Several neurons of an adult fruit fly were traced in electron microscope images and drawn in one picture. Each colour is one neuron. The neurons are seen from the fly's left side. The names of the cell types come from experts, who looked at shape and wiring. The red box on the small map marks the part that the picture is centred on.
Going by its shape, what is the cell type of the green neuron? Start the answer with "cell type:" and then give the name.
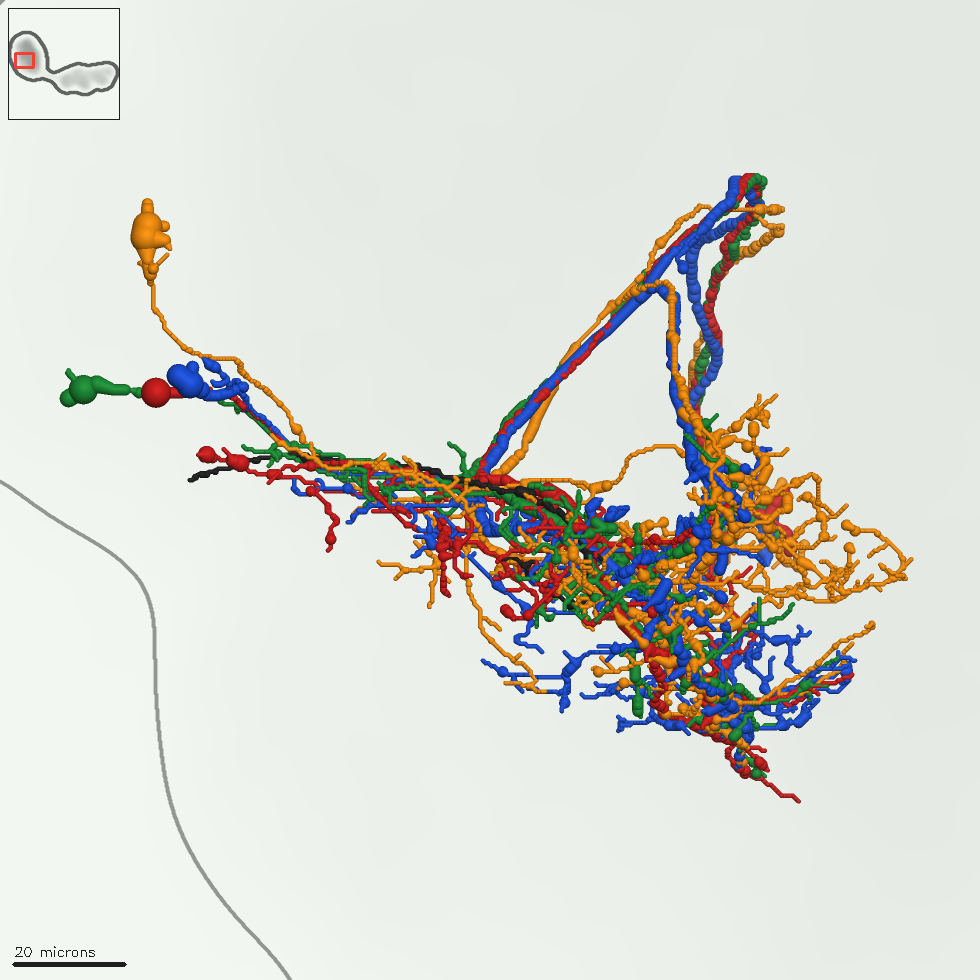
cell type: CB1702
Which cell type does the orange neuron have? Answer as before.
cell type: CB3710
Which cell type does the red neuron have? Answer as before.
cell type: CB3692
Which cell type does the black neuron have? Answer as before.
cell type: JO-CA1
